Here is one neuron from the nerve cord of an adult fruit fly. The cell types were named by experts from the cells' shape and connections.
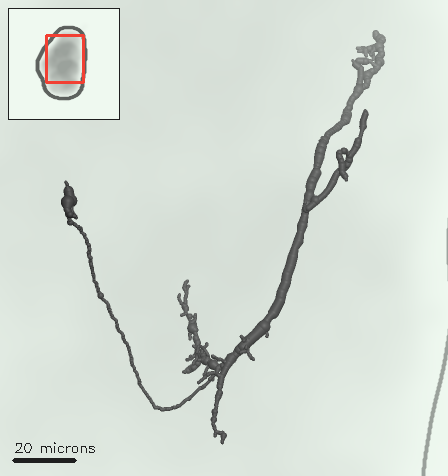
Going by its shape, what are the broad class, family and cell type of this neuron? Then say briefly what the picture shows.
Its broad class is nerve-cord intrinsic neuron. Its family is hemilineage 06A. The cell type is IN06A011. From top to bottom in the picture it spans about 140 microns. As drawn here it is taller than it is wide.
